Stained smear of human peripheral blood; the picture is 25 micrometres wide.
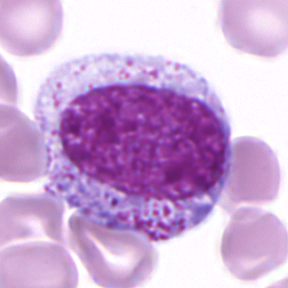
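Promyelocyte, the central cell in a stained smear of peripheral blood. The nucleus fills most of the cell, leaving a rim of cytoplasm that is thinnest on the right. Its chromatin looks mottled, with darker clumps among paler areas rather than an even smoothness. Small reddish-purple granules are scattered through the cytoplasm and crowd most thickly along the lower edge of the cell.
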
